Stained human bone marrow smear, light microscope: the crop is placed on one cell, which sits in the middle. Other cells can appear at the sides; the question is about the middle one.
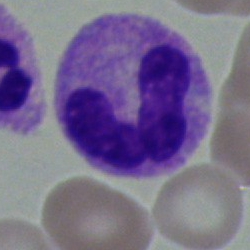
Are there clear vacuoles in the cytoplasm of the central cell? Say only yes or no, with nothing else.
No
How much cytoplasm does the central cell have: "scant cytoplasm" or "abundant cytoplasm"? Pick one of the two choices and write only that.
Abundant cytoplasm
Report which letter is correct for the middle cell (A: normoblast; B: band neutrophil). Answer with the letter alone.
B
